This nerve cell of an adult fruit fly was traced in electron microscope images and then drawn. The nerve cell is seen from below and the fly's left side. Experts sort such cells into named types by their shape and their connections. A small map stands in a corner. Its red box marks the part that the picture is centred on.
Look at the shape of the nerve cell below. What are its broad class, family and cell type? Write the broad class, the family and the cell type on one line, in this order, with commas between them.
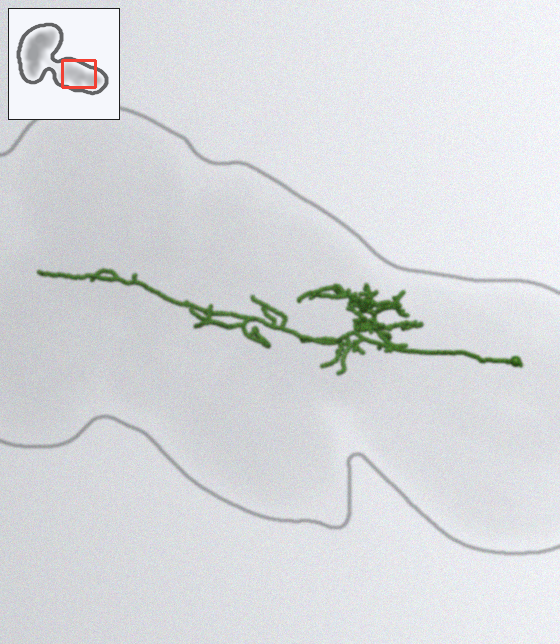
nerve-cord intrinsic neuron, hemilineage 08B, IN08B108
